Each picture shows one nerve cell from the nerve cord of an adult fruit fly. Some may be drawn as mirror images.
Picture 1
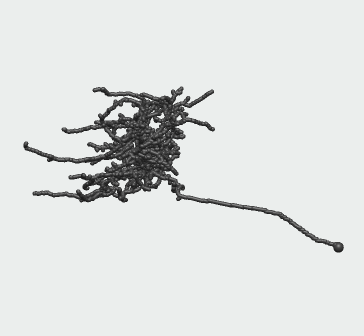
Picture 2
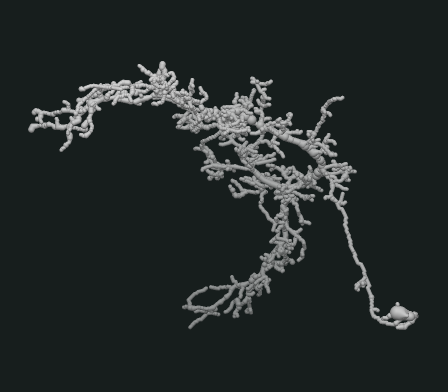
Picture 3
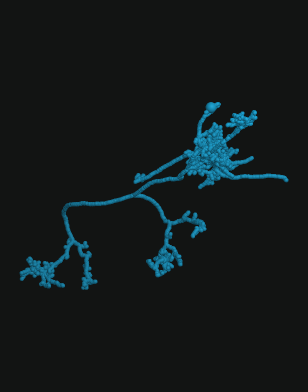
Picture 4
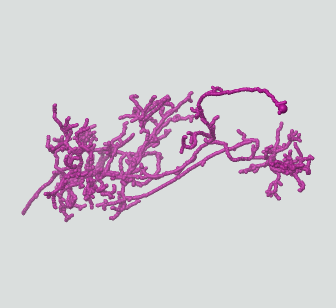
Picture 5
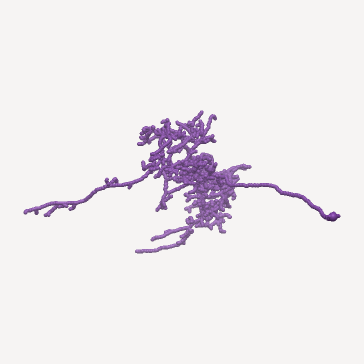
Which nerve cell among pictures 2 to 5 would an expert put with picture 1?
Picture 5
